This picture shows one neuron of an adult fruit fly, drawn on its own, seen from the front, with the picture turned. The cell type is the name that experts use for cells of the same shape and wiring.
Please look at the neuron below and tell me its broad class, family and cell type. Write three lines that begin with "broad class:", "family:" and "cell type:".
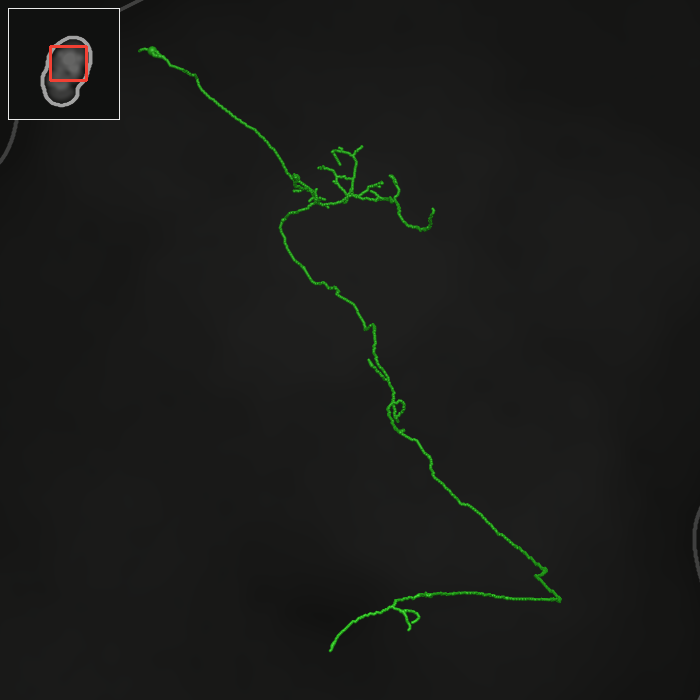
broad class: ascending neuron
family: hemilineage 07B
cell type: AN07B100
